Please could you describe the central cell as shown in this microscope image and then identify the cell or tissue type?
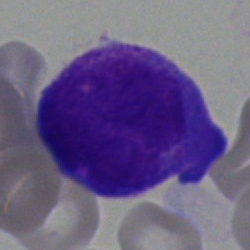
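Begin at the edge, where a blunt rounded bulge projects at the lower right. The nucleus fills almost the whole cell, leaving only a scant rim of deep blue cytoplasm. Its chromatin looks fine and evenly stained, with no coarse dark clumps. This is a blast.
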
